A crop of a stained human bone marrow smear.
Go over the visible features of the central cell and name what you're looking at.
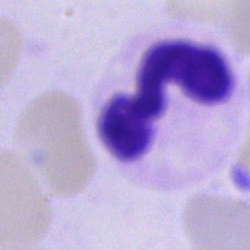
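The central cell has a round, smooth outline. Its nucleus forms a single curved band bent into an S shape, thicker at both ends and narrowing through its middle portion. No nucleoli are visible within the nucleus. This is a segmented neutrophil.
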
